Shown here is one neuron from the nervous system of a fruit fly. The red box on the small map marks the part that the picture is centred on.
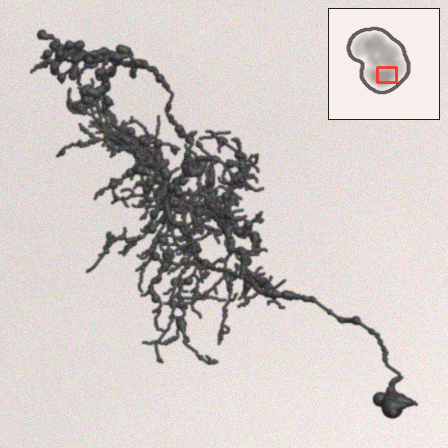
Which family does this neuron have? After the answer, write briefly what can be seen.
Its family is hemilineage 06A. Its broad class is nerve-cord intrinsic neuron. In this view it is about as wide as it is tall.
